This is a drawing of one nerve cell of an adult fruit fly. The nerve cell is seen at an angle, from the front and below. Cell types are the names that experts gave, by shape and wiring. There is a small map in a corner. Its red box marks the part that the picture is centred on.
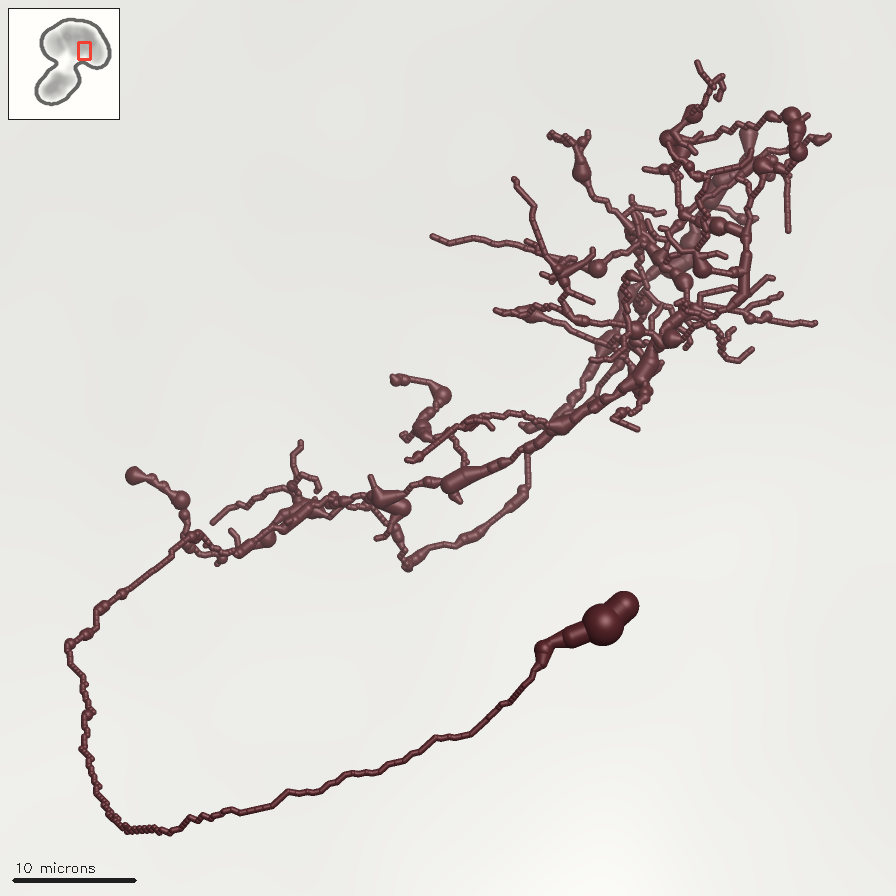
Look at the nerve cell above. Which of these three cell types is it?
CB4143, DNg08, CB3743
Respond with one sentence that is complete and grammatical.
The single neuron here is of type CB3743.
